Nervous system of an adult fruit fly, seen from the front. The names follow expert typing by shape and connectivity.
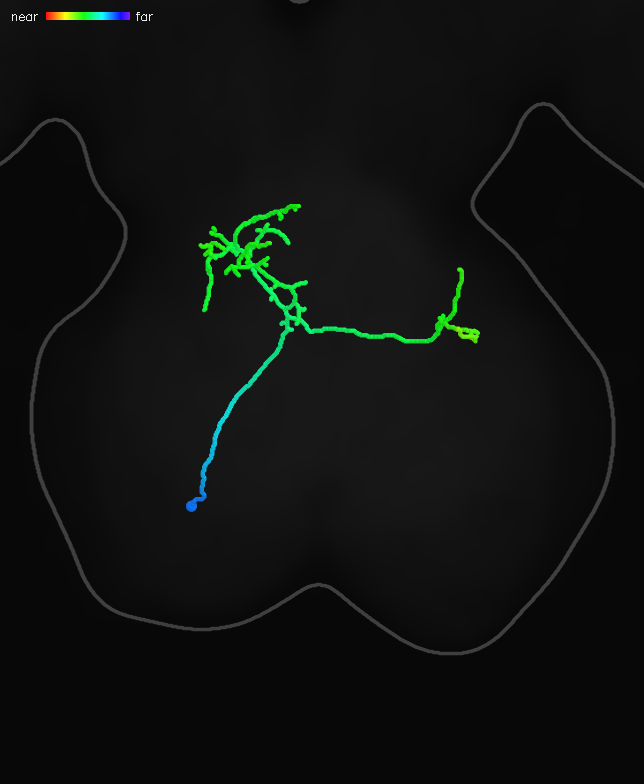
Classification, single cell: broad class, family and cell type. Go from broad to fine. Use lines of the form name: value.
broad class: nerve-cord intrinsic neuron
family: hemilineage 07B
cell type: IN07B103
